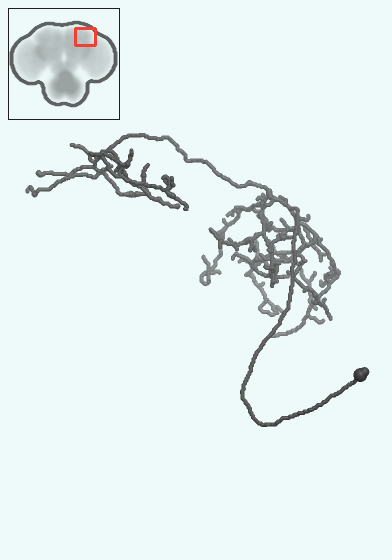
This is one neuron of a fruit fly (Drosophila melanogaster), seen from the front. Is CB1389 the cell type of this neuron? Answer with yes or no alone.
yes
